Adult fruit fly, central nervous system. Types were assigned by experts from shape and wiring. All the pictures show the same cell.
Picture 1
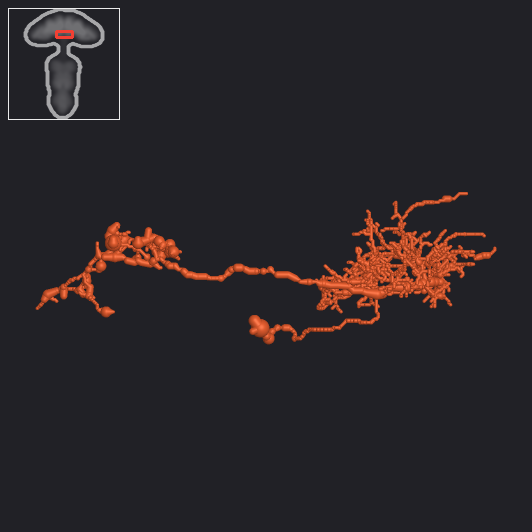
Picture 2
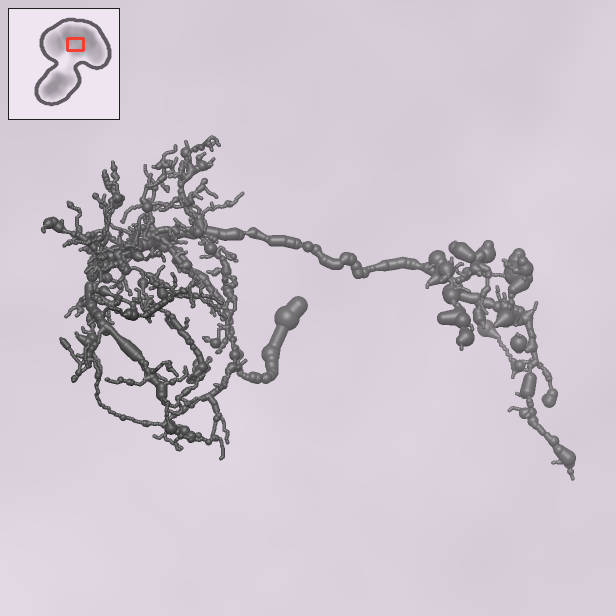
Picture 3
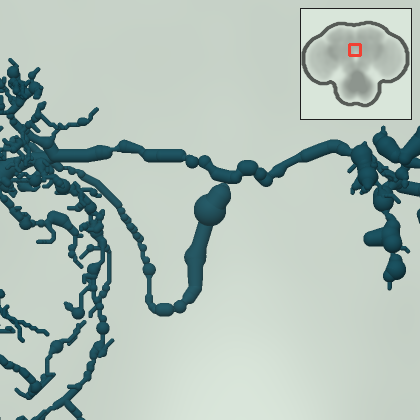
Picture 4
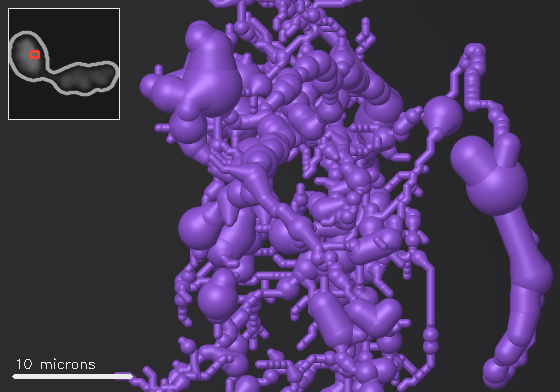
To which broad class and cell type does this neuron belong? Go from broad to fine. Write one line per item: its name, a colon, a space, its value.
broad class: central-brain intrinsic neuron
cell type: PS280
